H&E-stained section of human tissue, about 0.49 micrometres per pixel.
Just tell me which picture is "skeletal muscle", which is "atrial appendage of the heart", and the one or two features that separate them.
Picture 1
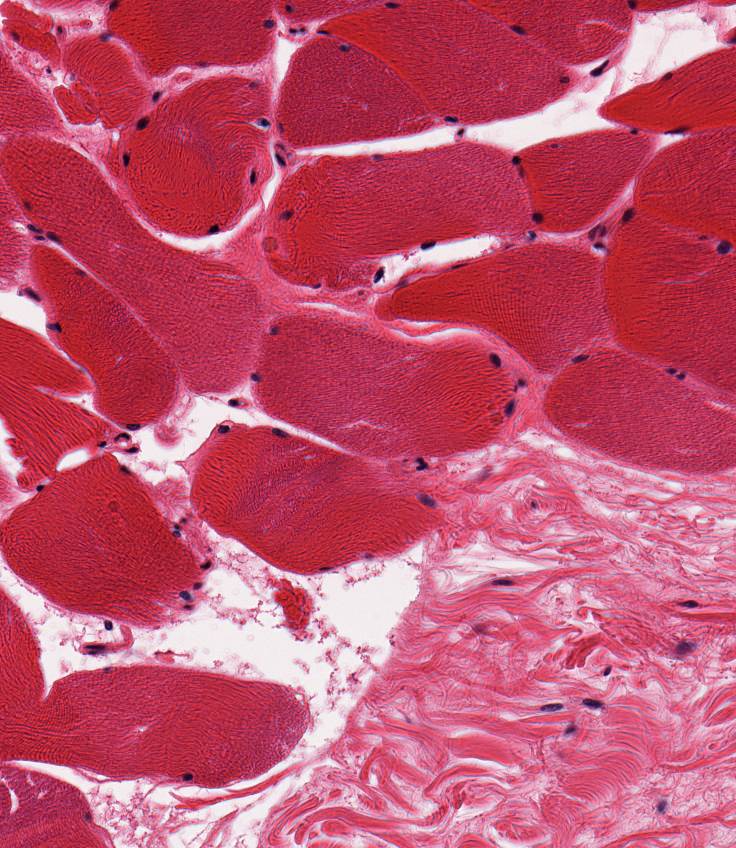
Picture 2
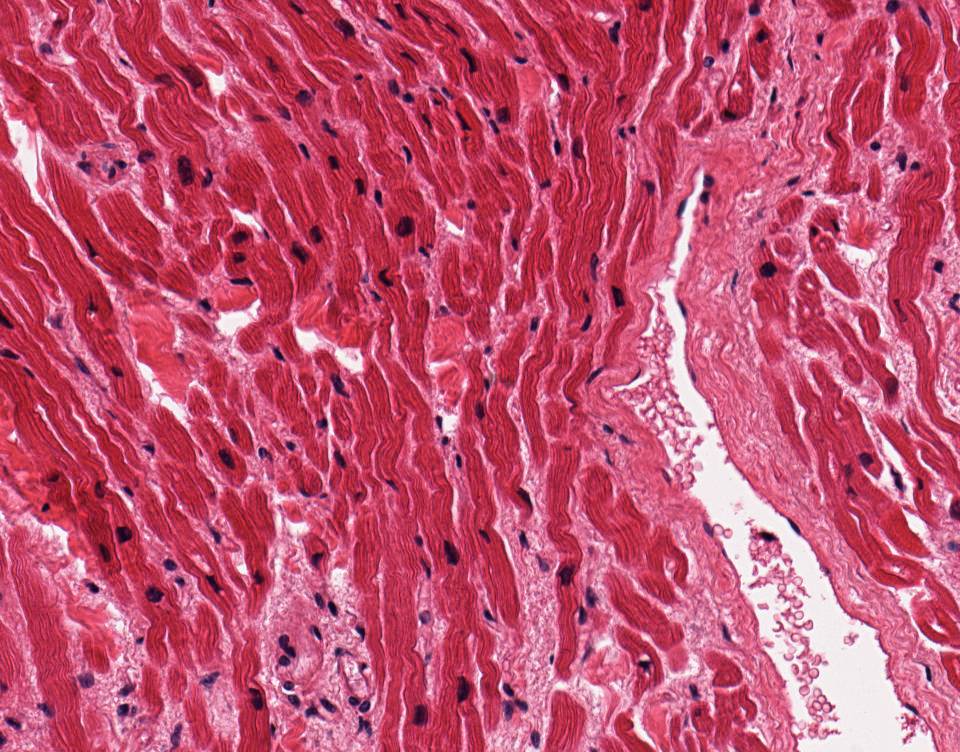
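Skeletal muscle: picture 1. Atrial appendage of the heart: picture 2. Picture 1: muscle fibres fill upper and left field; pale connective tissue lower right. Fibre cytoplasm deep red, finely streaked by myofibrils. Nuclei dark, flattened, at fibre edges, not central. Thin pink connective tissue strands with scattered flattened nuclei run between fibres. Picture 2: fibres wavy; some branch and join neighbouring fibres. Fibre cytoplasm also deep red. No fat cells in field.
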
